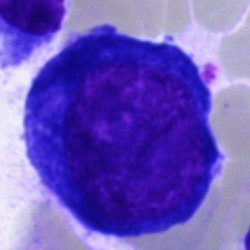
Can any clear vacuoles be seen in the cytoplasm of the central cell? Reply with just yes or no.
No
